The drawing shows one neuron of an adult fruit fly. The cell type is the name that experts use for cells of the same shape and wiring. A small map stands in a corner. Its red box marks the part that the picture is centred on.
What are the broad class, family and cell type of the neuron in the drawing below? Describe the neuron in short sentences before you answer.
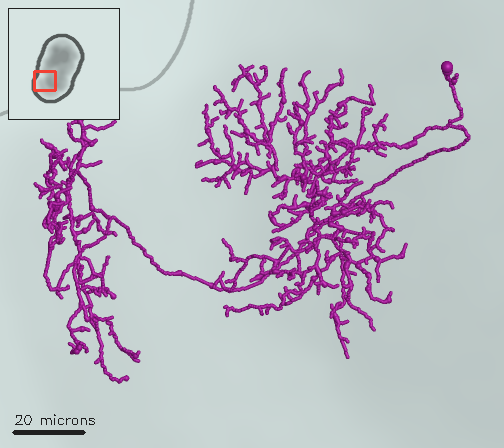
The cell body can be seen at the upper right of the picture. By the scale bar it is about 130 microns wide in this view. The picture shows more than a hundred branch ends. It is an optic-lobe intrinsic neuron. The family is MeLo. The cell type is MeLo10.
